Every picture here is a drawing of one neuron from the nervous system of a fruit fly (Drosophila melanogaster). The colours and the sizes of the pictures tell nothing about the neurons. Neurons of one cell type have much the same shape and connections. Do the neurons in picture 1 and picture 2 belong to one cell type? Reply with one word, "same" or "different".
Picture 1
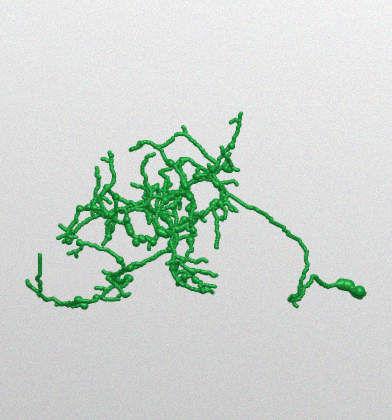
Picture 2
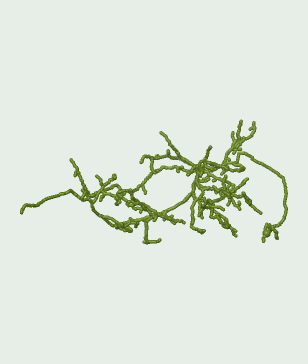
different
